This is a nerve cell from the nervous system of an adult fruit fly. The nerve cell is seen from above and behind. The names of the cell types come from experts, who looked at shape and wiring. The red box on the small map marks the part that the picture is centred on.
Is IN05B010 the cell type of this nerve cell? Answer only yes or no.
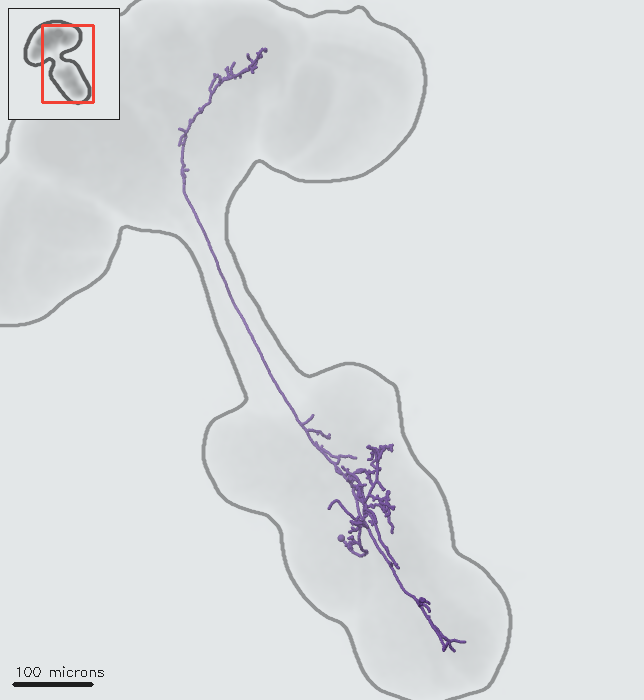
no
